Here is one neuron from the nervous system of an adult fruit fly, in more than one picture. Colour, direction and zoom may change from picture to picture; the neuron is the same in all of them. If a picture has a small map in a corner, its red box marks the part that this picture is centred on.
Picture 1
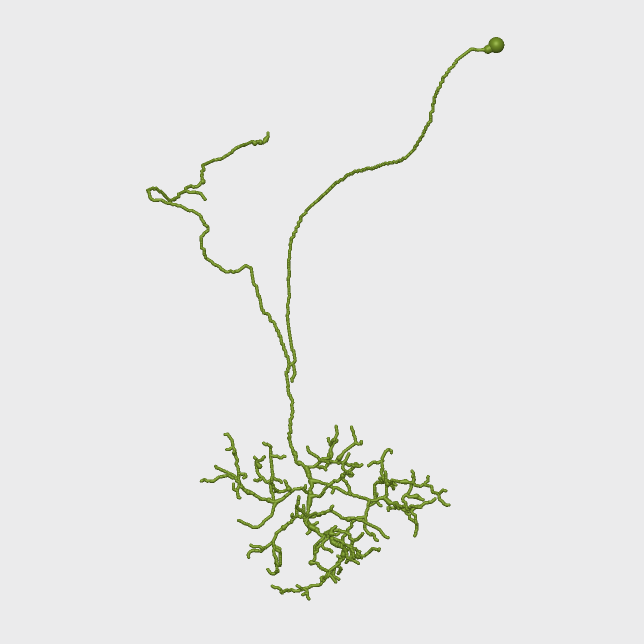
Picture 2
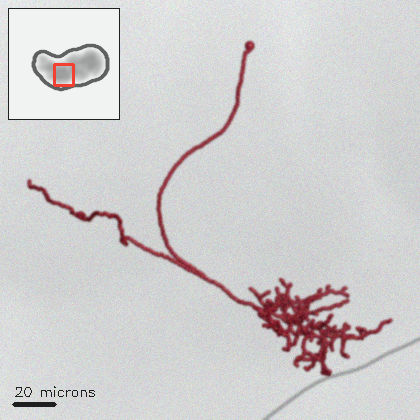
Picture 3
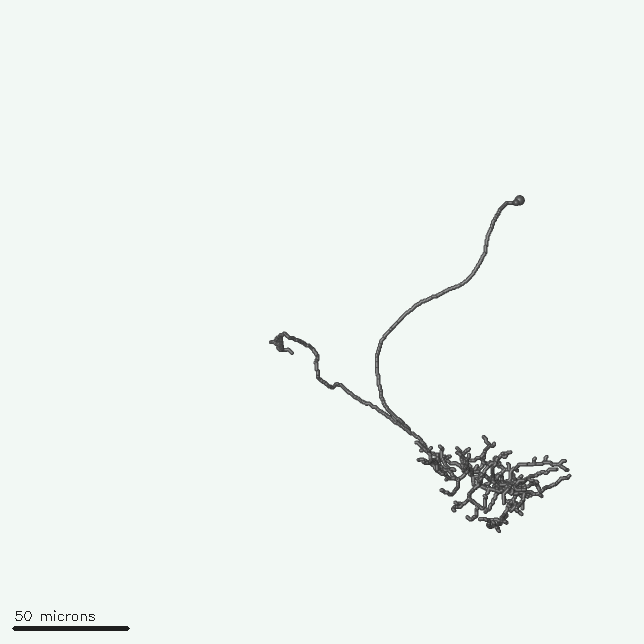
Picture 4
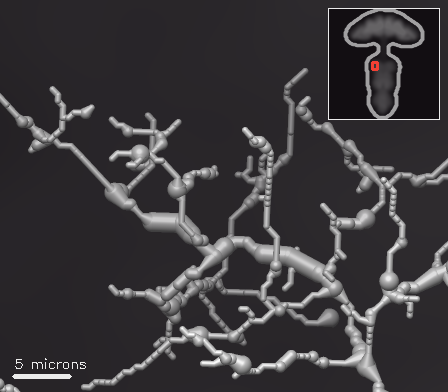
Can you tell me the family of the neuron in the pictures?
hemilineage 23B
